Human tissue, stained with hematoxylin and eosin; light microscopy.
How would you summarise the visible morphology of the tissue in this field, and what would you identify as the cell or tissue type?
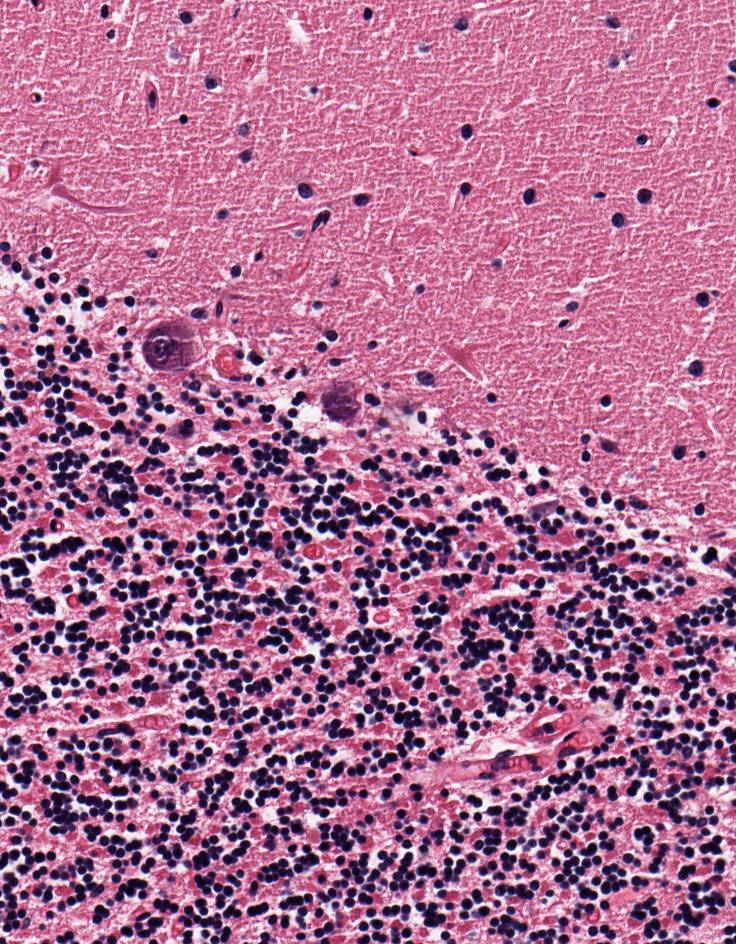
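A diagonal boundary splits this field: the upper right is pale pink, finely fibrillary neuropil with only scattered small dark nuclei, while the lower left is crowded with small, round, dark nuclei showing very little visible cytoplasm, broken by small nucleus-free pink patches. It's cerebellum.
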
